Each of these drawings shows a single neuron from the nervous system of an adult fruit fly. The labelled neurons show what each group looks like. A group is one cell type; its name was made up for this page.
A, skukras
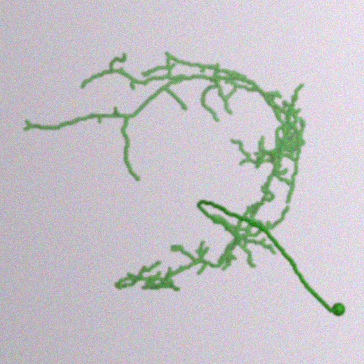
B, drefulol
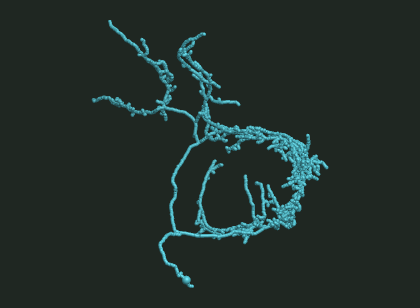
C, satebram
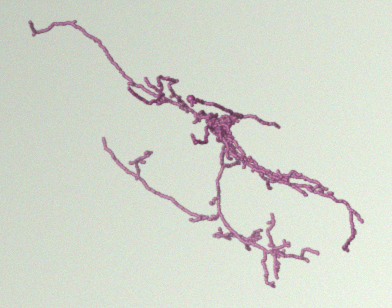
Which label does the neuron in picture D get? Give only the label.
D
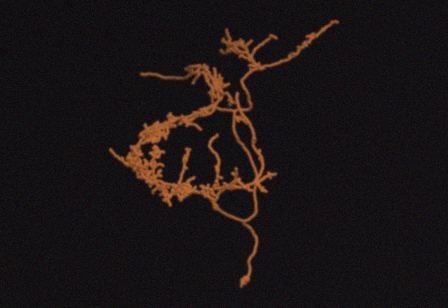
drefulol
